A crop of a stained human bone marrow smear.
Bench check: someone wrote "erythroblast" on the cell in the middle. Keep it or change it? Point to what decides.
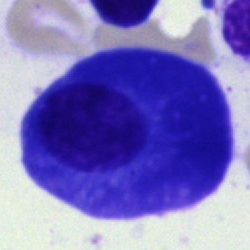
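Erythroblast is the wrong name; this is a plasma cell. First, the abundant cytoplasm stains deep blue.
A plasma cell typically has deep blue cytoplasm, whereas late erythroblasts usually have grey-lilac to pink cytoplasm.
It is unlike the pale red cells at its upper edge.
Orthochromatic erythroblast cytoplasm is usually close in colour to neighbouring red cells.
Second, a slightly paler area lies just right of the nucleus.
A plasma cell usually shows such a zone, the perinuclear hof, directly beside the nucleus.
Lastly, the chromatin is dark purple and dense.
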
